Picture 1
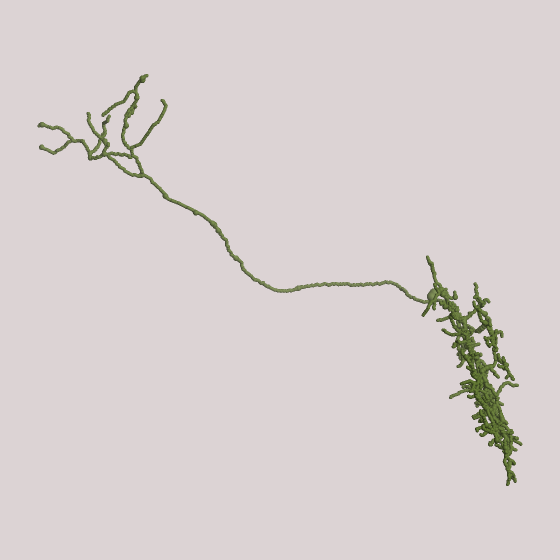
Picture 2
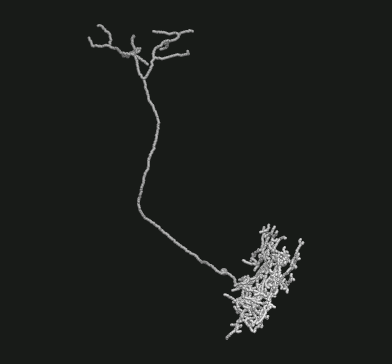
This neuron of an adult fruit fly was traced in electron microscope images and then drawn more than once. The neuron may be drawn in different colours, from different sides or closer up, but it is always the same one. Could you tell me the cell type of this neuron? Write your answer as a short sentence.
The cell type is MeVP64.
